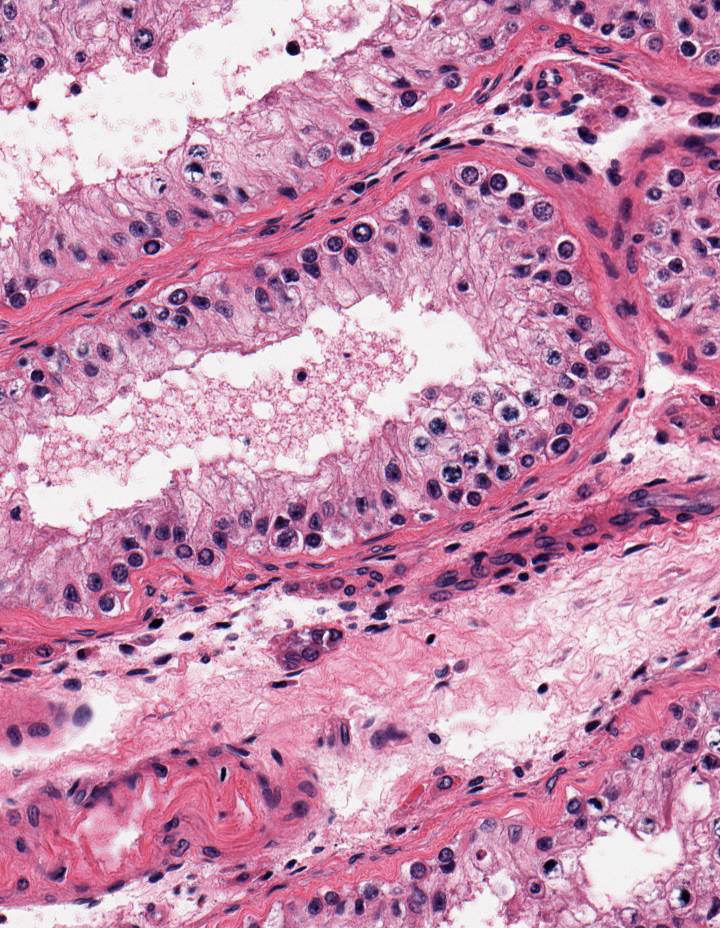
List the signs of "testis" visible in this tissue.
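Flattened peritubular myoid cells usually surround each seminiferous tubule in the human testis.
Each tubule here has a thick pink fibrous boundary band with layered, flattened, dark spindle nuclei, in keeping with this. Stratified epithelium several cells thick lines the tubules, its cytoplasm pale and wispy toward the lumen.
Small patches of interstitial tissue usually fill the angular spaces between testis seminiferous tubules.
In the stroma just below the central tubule lies a small group of cells with dark round nuclei. That tubule's lumen holds pale, bubbly, flocculent material.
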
